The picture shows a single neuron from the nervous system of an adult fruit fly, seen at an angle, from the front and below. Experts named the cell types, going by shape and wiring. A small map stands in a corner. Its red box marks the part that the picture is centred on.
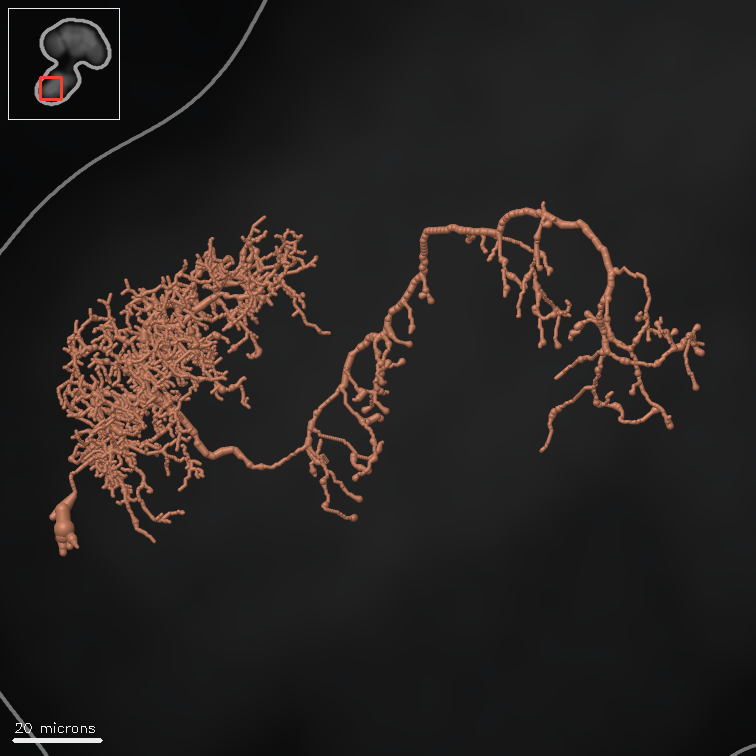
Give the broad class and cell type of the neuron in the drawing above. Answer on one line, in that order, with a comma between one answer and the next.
nerve-cord intrinsic neuron, INXXX058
